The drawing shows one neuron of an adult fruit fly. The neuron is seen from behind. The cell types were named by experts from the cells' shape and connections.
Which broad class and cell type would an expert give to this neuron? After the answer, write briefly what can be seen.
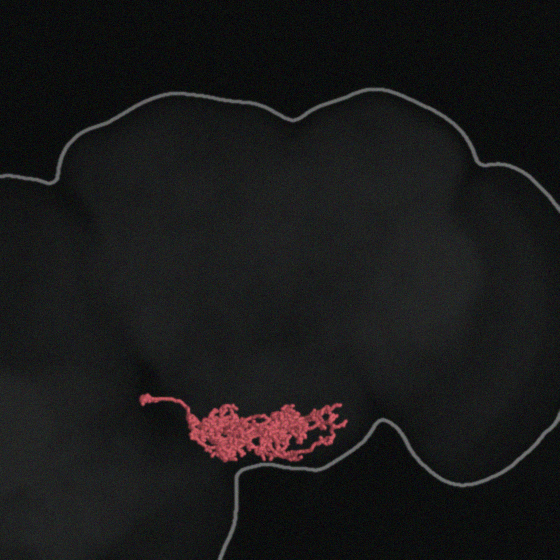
Its broad class is central-brain intrinsic neuron. It is of cell type GNG080. In this view it is more than twice as wide as it is tall.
